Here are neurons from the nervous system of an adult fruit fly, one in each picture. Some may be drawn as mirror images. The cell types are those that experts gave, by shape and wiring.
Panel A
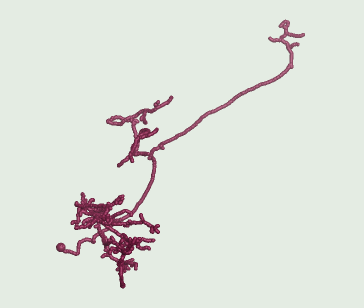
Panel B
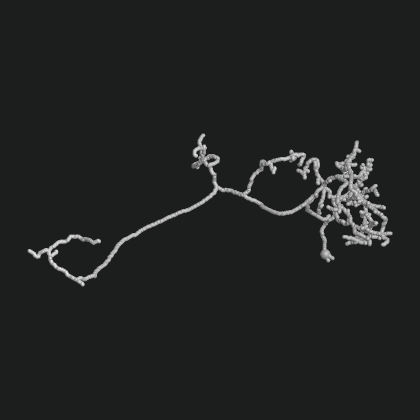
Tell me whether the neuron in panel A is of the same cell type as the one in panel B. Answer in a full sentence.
They are of the same cell type.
